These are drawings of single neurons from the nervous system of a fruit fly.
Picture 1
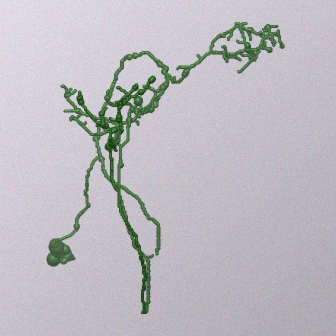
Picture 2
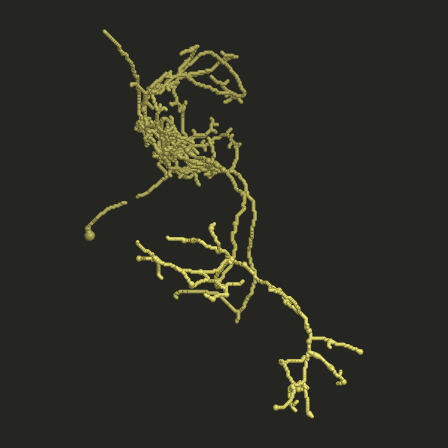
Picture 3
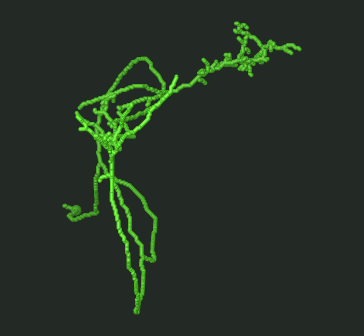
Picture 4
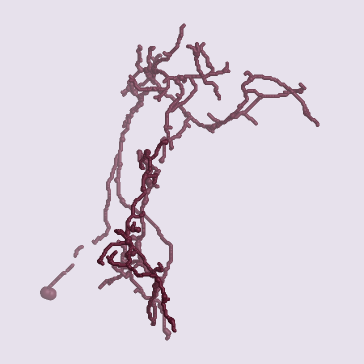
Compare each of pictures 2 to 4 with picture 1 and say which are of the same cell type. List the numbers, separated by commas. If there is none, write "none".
3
